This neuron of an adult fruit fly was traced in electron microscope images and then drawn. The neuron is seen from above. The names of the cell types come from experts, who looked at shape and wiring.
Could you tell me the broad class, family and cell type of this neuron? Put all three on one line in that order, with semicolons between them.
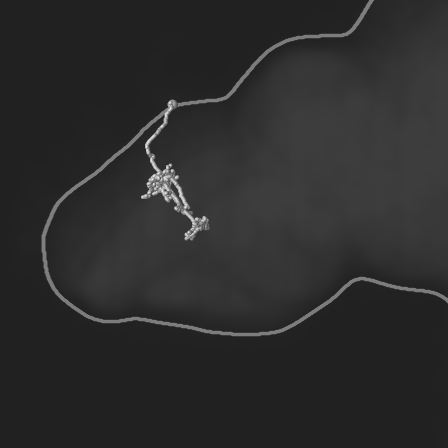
optic-lobe intrinsic neuron; Mi; Mi10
